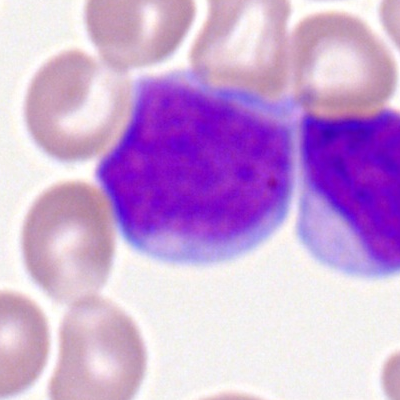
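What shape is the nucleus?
A single unlobed mass.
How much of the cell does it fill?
Most of it; the scant, pale blue cytoplasm shows mainly as a thin rim along the lower edge.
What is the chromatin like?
Finely stippled and evenly spread, with no coarse dark clumps.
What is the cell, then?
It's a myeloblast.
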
